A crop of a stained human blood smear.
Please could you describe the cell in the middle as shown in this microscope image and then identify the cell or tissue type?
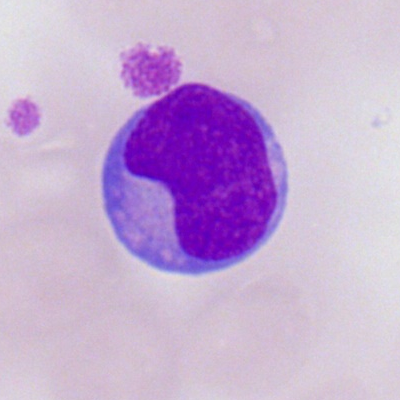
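The nucleus lies off-centre toward the upper right of the cell and shows a broad indentation on its lower-left side. Its chromatin stains deep purple throughout. The cytoplasm is widest in the lower-left part, where it fills the nuclear indentation. The cell is a myeloblast.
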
